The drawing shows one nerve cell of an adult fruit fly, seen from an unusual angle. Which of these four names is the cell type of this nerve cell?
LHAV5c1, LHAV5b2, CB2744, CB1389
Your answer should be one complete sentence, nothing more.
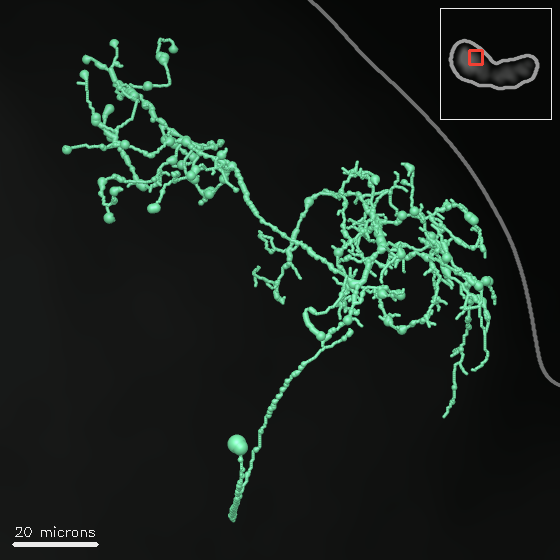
To the cell type LHAV5b2 belongs this nerve cell.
